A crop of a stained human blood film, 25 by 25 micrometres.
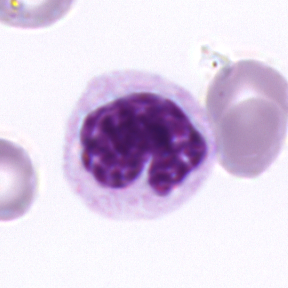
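Band neutrophil in a stained smear of human peripheral blood. The cell outline is round and smooth, with no surface projections. The nucleus is kidney-shaped, with a deep notch cut into its lower edge, and no nucleoli are visible in it. Fine, dust-like pink granules are scattered through the cytoplasm.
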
